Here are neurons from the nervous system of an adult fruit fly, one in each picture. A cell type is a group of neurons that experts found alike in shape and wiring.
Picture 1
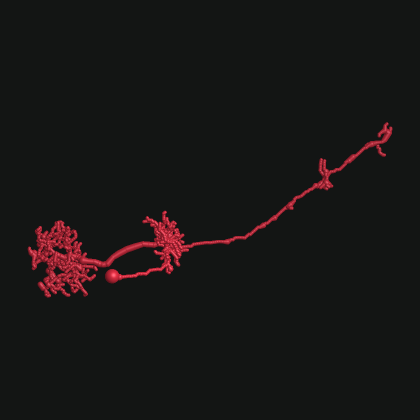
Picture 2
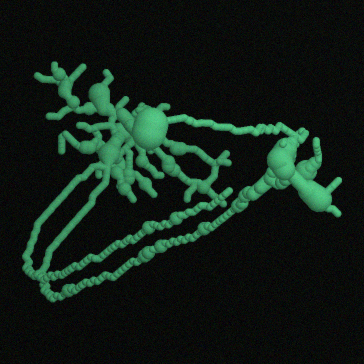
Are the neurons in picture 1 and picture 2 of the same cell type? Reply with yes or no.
no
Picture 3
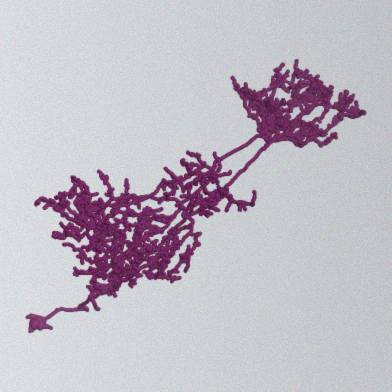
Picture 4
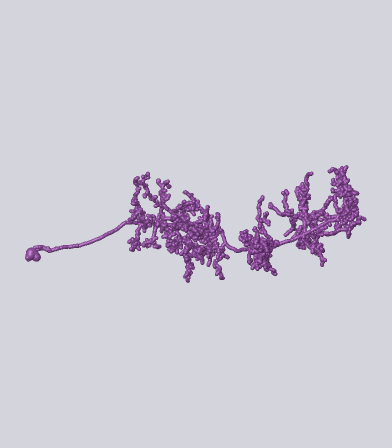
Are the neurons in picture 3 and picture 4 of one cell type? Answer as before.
yes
